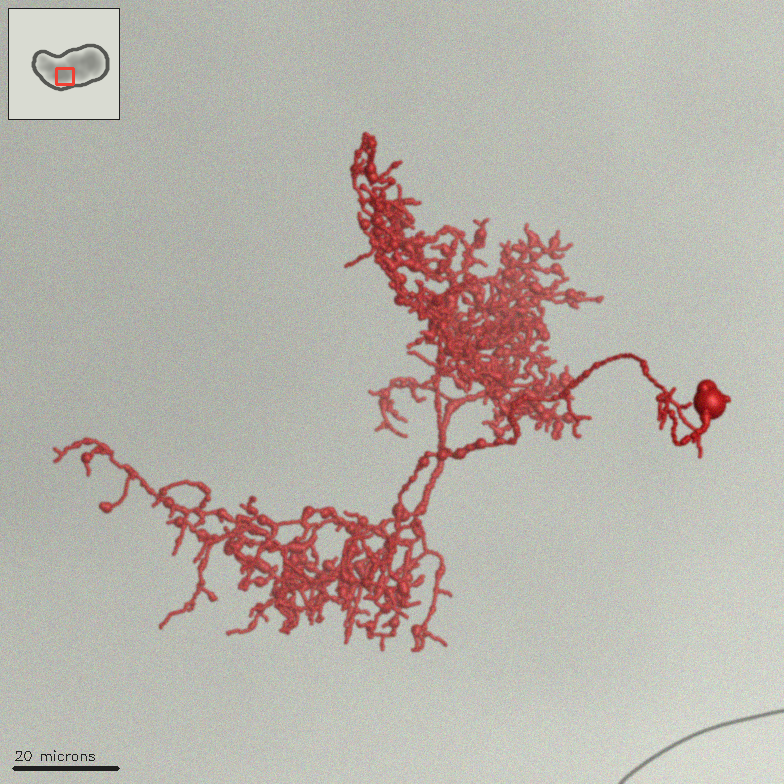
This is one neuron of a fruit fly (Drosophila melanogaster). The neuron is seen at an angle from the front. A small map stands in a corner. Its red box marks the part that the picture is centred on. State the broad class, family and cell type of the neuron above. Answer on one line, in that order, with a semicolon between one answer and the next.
optic-lobe intrinsic neuron; TmY; TmY19a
